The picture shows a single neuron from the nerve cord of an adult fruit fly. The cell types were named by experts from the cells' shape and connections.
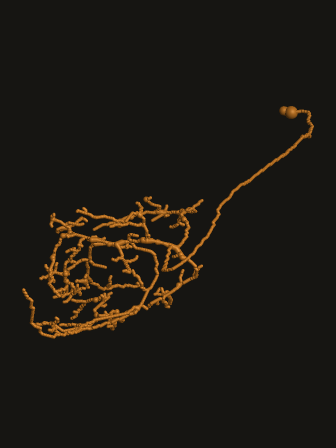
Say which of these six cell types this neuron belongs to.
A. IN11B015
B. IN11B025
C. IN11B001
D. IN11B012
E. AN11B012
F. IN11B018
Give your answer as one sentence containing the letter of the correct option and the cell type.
Given as option F, IN11B018 is the cell type for the neuron.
